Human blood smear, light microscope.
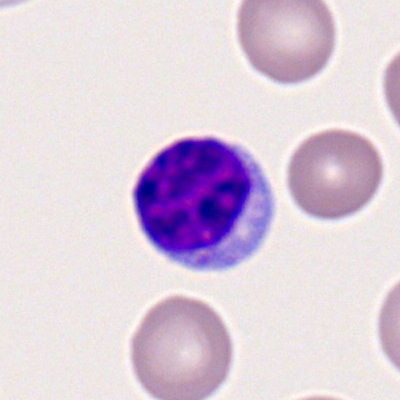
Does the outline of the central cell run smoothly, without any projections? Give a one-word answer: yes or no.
Yes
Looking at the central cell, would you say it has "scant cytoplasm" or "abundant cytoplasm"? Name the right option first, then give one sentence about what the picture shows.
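Scant cytoplasm. The nucleus fills most of the cell.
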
